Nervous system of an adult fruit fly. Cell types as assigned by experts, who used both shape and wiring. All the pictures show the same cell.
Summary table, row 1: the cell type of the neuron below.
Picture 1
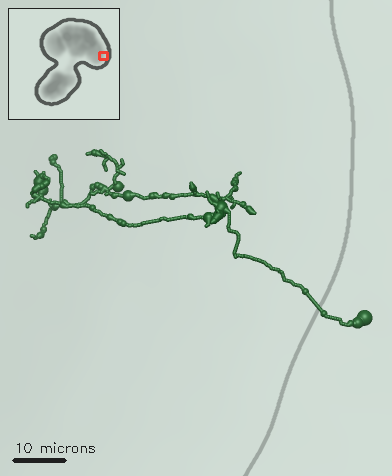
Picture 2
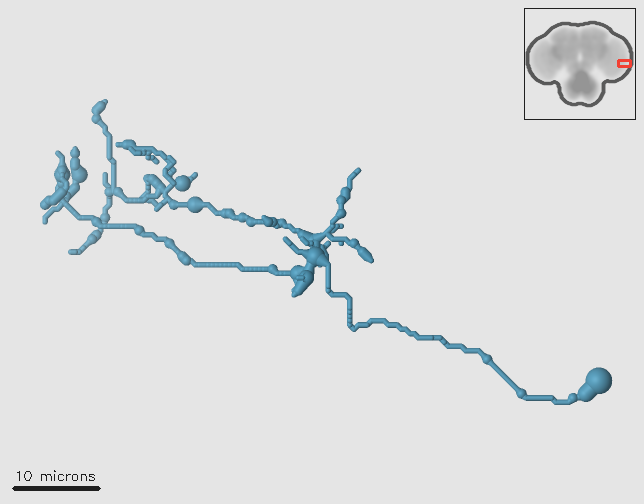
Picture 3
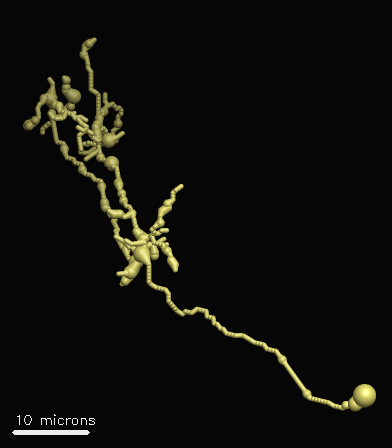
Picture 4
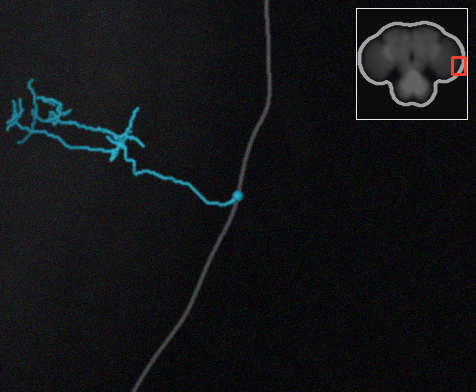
Mi15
